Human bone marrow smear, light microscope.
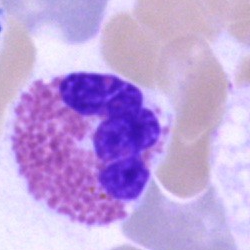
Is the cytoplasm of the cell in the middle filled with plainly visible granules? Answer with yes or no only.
Yes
